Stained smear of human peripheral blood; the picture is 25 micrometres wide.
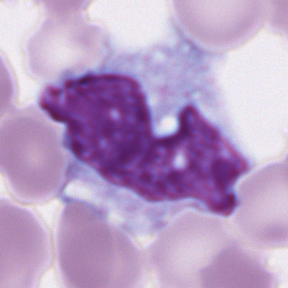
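Monocyte, the central cell in this stained blood smear. Follow its nucleus: it is elongated and runs diagonally from upper left to lower right. Look closely at the chromatin, which is finely strand-like rather than gathered into coarse dark clumps. You will also find a few small clear white spots lying over the nucleus. Around it, the cytoplasm holds fine, dust-like lilac granules.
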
